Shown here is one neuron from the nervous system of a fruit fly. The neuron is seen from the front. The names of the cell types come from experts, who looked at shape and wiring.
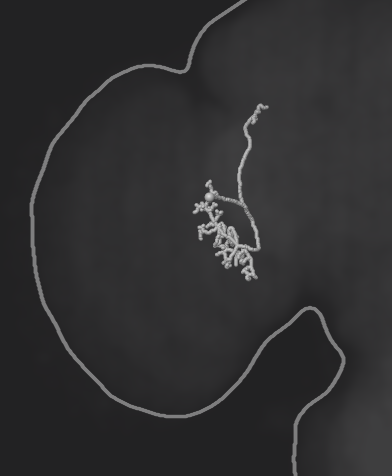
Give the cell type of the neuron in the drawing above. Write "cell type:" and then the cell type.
cell type: LC27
